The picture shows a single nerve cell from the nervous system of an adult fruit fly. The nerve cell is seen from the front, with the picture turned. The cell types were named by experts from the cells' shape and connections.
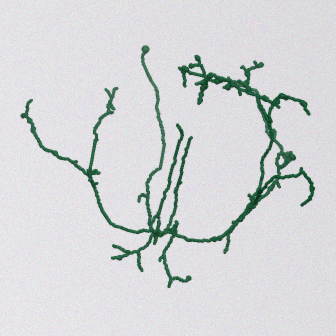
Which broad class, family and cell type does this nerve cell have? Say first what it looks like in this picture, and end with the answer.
The cell body is at the top of the picture. Dozens of branch ends can be seen. It is a nerve-cord intrinsic neuron. The family is hemilineage 12B. It is of cell type IN12B075.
